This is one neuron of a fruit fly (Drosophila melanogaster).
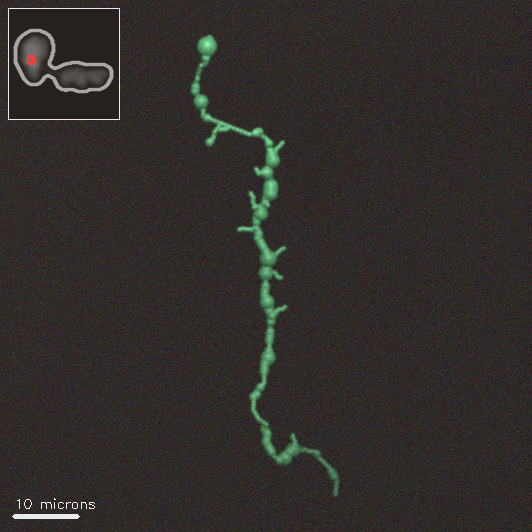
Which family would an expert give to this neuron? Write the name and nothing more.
Dm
